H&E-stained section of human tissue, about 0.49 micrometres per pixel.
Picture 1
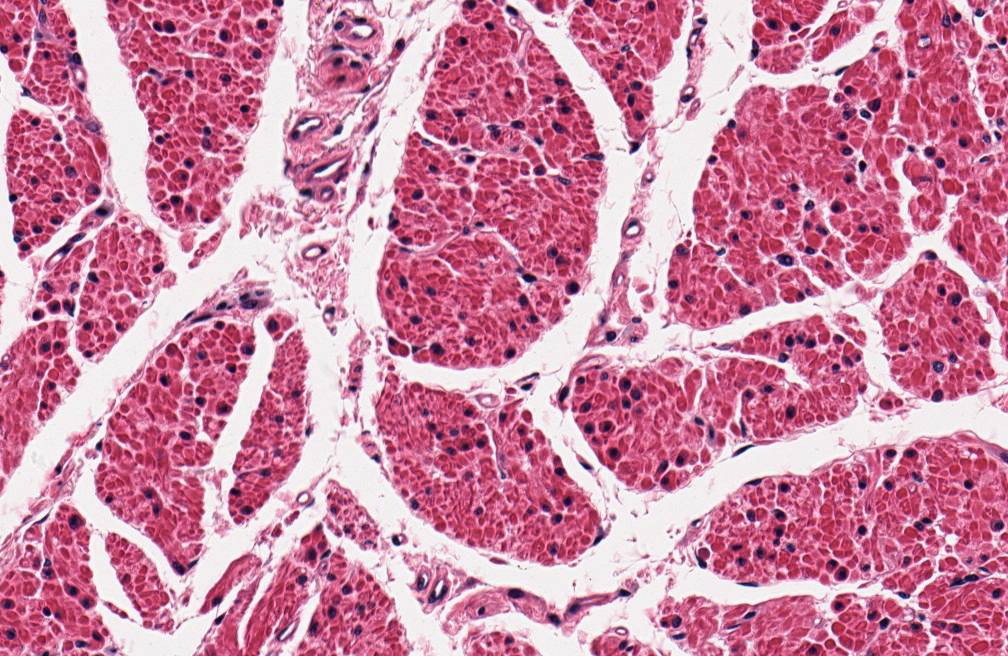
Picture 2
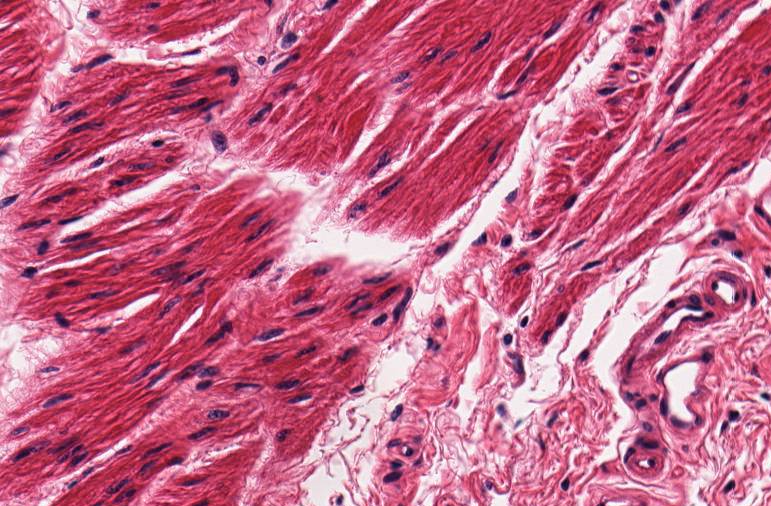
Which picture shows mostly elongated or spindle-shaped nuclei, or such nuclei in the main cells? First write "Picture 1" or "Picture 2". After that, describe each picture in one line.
Picture 2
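In picture 1: The nuclei are small, round, dark and lie centrally within the cell profiles.
In picture 2: The nuclei within the muscle fibres are elongated and oval, aligned with the long axis of the fibres.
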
